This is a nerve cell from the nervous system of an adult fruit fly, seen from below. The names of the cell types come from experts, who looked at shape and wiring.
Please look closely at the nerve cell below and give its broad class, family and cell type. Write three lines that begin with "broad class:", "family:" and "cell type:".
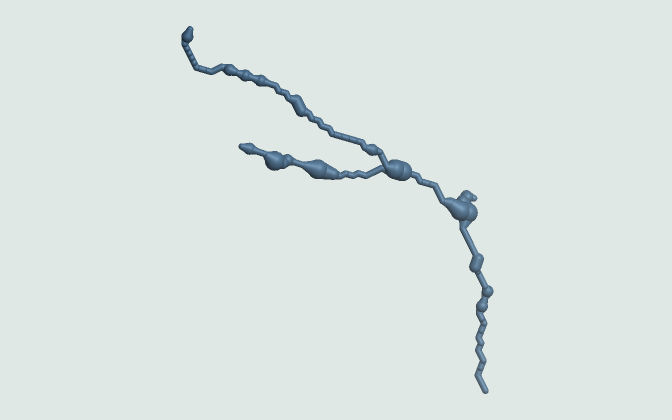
broad class: sensory neuron entering the nerve cord
family: class mechanosensory tactile
cell type: SNta28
